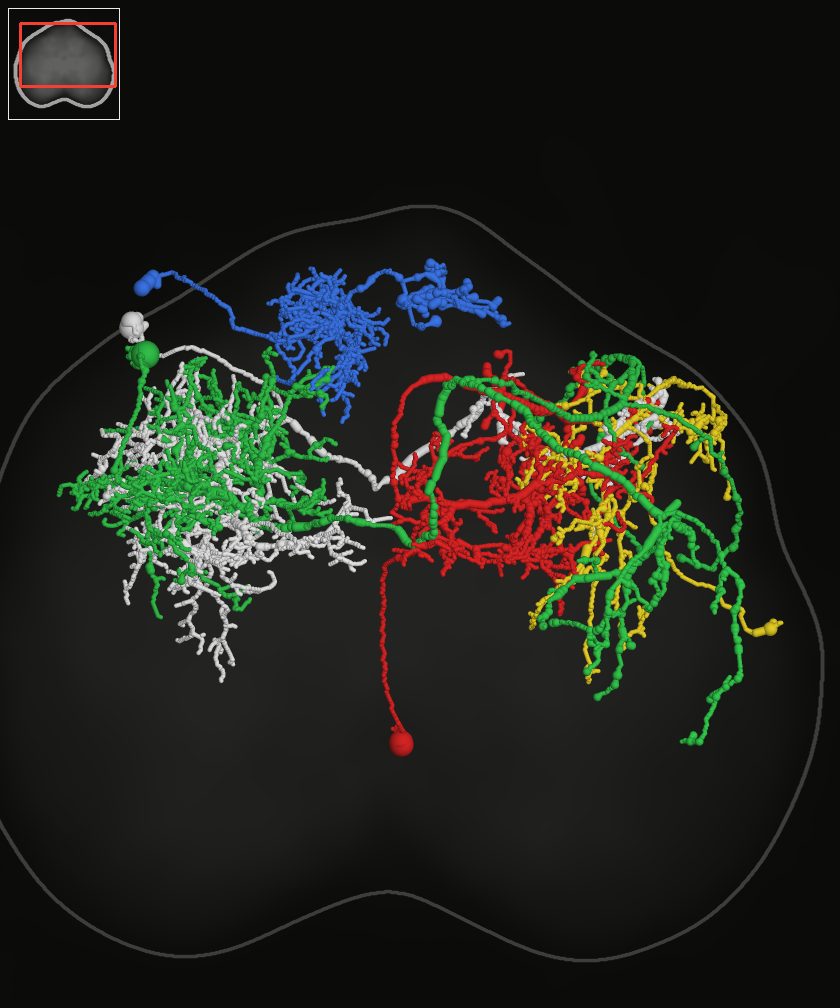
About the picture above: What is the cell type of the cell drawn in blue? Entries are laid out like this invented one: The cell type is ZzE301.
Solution: The cell type is IN06A063.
